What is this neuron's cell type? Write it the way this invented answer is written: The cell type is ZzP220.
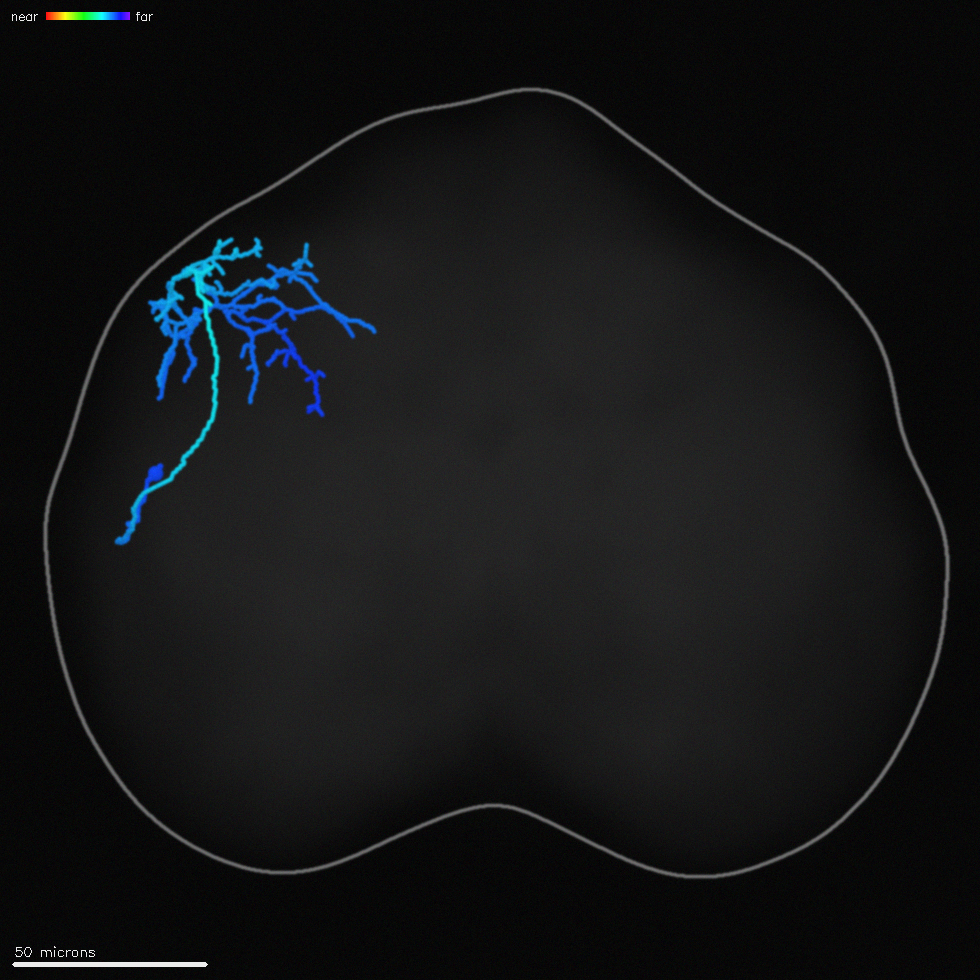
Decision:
The cell type is IN08A031.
